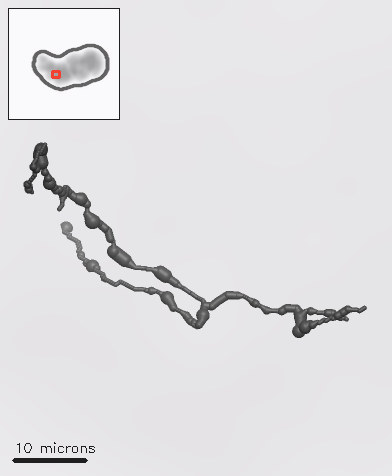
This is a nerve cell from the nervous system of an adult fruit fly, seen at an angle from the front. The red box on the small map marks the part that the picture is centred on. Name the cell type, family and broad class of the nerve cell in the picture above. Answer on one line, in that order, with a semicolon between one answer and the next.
SNta45; class mechanosensory tactile; sensory neuron entering the nerve cord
